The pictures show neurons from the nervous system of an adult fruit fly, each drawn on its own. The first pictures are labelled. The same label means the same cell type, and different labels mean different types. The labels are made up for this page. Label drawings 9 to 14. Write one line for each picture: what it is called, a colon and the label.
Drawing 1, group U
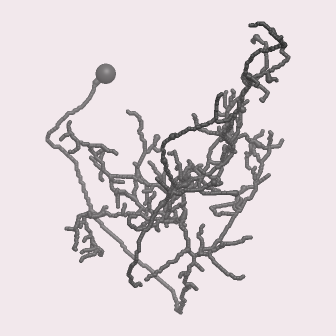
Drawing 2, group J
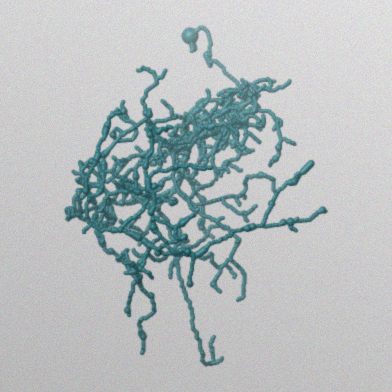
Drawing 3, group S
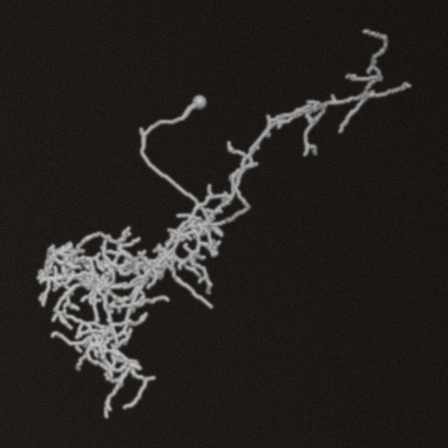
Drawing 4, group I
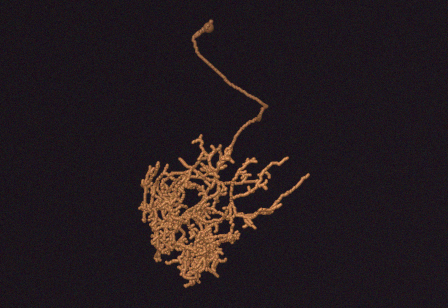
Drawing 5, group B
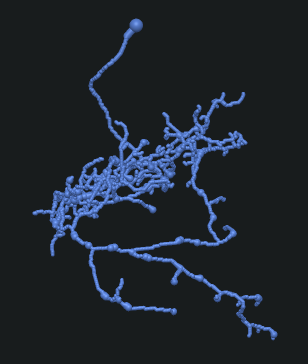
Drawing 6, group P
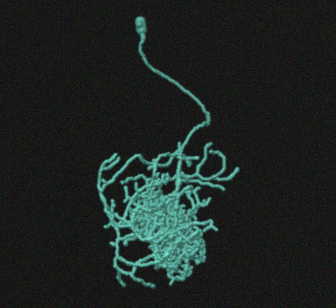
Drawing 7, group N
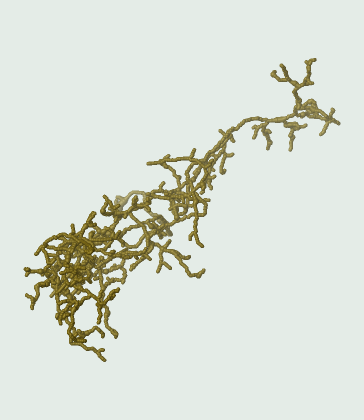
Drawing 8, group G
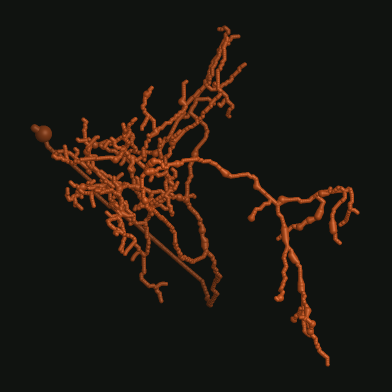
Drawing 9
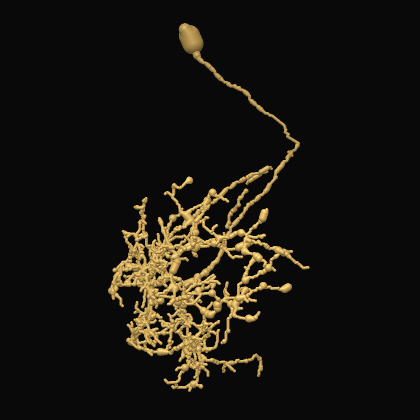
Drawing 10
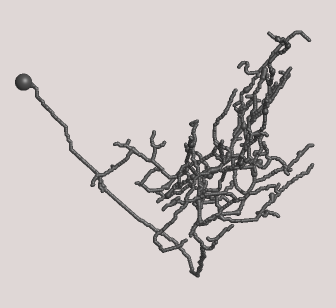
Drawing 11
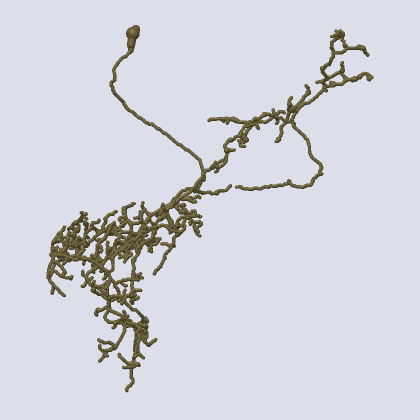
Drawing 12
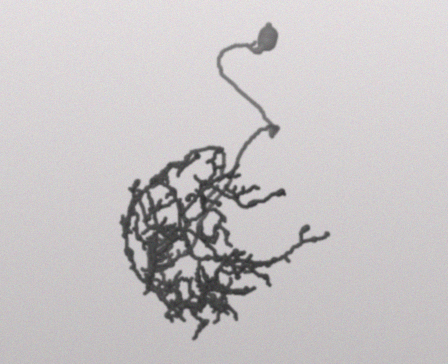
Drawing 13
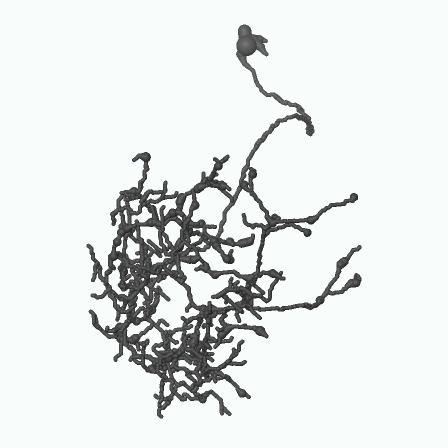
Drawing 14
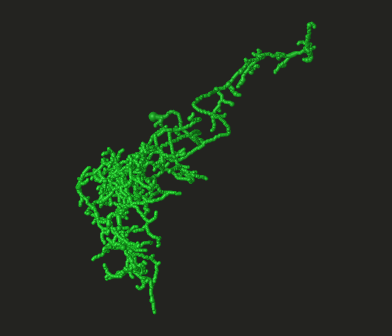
9: group I
10: group U
11: group S
12: group I
13: group I
14: group N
